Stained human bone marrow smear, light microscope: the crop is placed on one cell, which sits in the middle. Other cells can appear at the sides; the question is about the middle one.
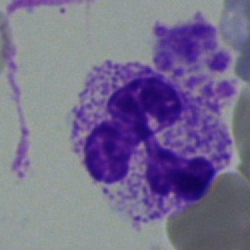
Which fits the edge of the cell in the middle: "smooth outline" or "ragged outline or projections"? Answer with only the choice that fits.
Ragged outline or projections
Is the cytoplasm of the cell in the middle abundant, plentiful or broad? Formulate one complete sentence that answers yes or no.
Yes, its cytoplasm is plentiful around the nucleus.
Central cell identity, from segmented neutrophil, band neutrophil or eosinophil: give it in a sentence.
Seen at the centre of the crop is a segmented neutrophil.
